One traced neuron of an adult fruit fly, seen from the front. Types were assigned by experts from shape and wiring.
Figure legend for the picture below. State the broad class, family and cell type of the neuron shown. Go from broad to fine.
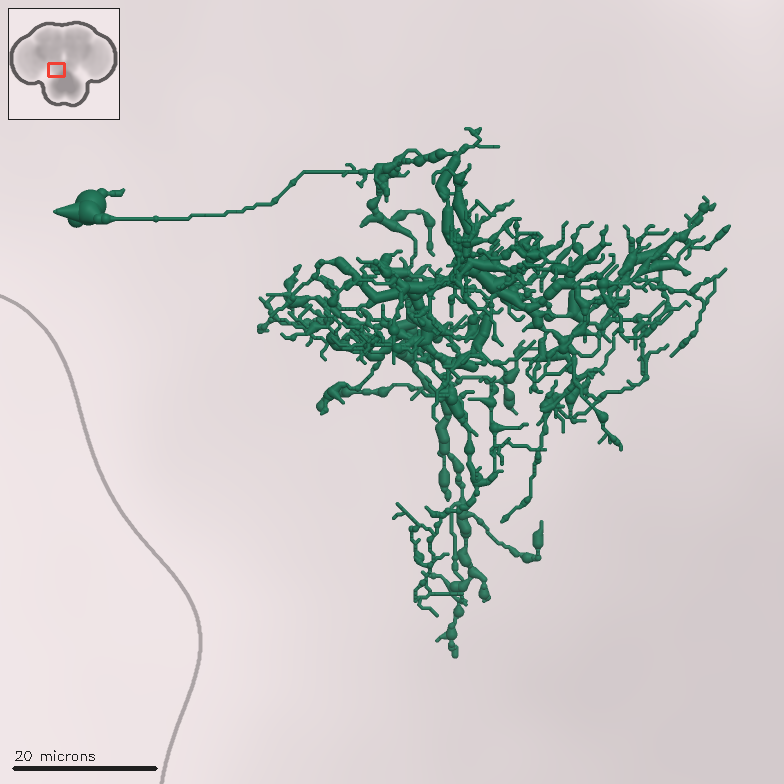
central-brain intrinsic neuron; hemilineage TRdl_b; GNG172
